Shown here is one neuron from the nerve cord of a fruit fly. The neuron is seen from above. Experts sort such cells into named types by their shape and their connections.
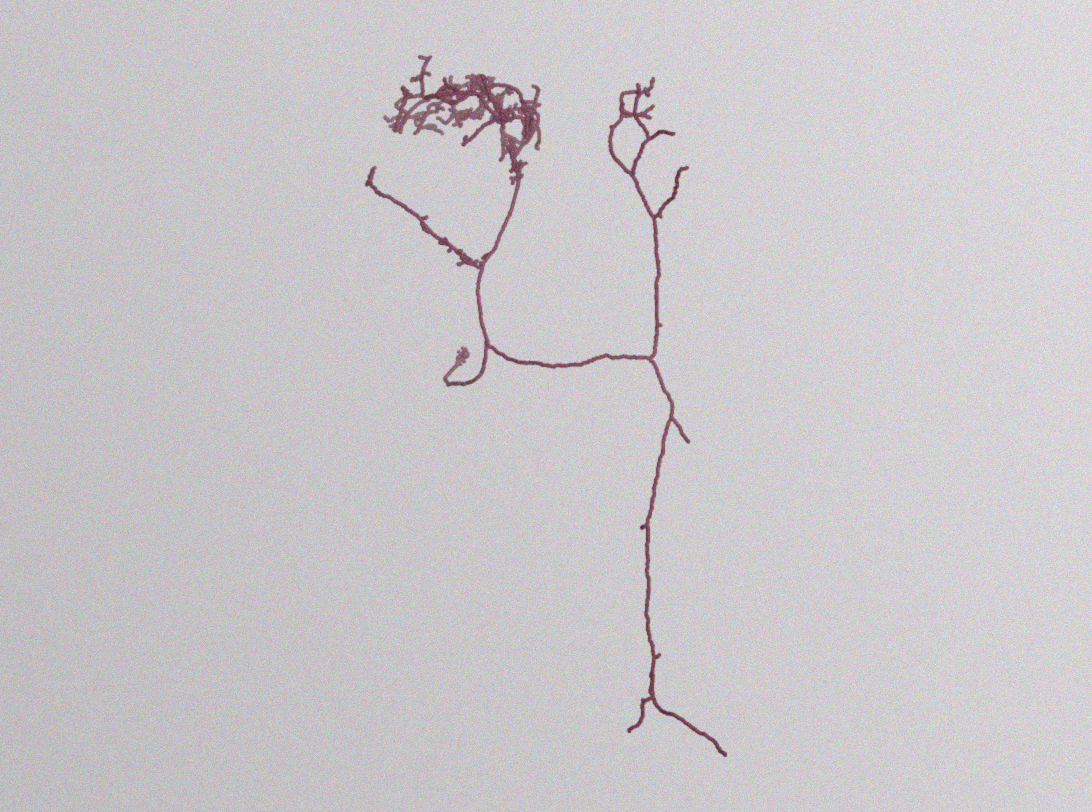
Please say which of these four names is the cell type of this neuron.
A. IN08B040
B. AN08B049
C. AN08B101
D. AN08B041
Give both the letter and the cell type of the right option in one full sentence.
Option A, namely IN08B040, is the cell type of the neuron.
